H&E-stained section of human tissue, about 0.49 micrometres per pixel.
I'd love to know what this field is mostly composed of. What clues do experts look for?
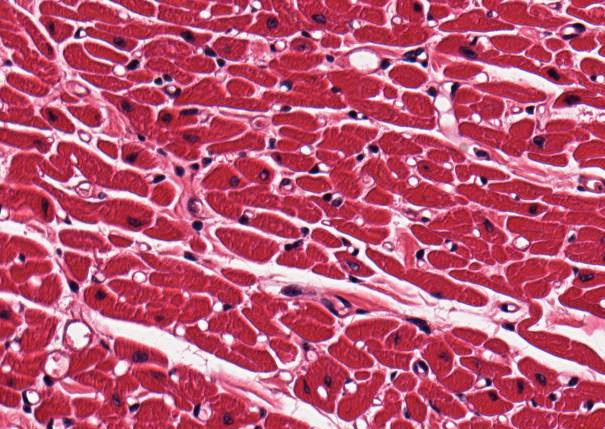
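Tissue: myocardium. Red-staining muscle fibres pack the field, cut obliquely, profiles mostly running upper left to lower right. Some branch and join neighbouring fibres.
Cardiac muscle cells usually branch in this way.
Fibre cytoplasm a uniform deep red.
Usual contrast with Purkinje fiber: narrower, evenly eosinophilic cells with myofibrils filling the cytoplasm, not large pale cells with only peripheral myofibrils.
Many fibres show a small round clear space in the cytoplasm beside the nucleus.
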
